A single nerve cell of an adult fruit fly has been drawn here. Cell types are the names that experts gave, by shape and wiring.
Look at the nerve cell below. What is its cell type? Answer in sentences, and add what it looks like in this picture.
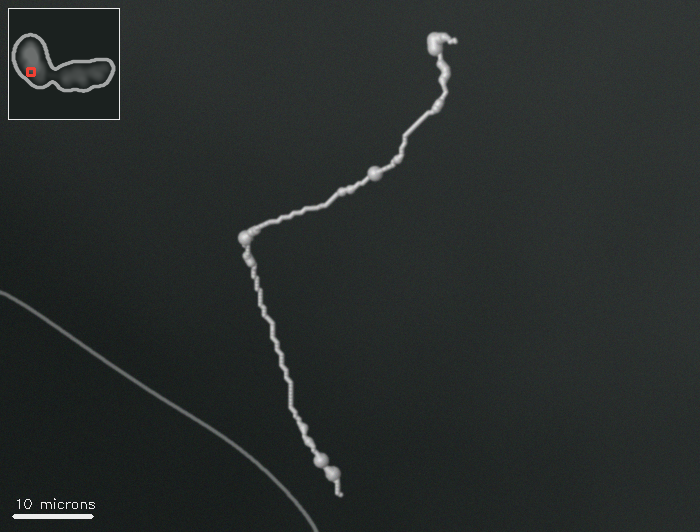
It is of cell type BM_InOm. It is a sensory neuron entering the brain. No cell body is drawn. From top to bottom in the picture it spans about 60 microns. It has a dozen or fewer branch ends.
